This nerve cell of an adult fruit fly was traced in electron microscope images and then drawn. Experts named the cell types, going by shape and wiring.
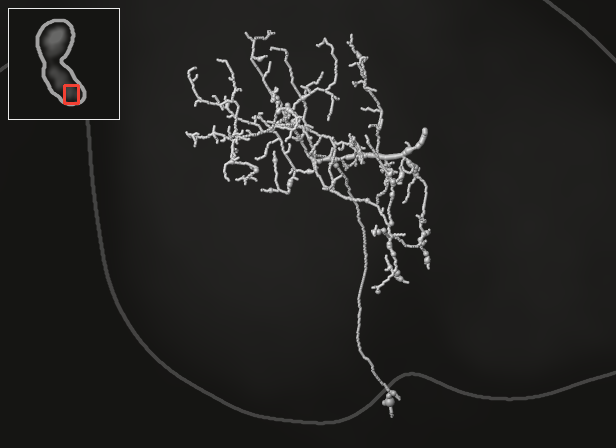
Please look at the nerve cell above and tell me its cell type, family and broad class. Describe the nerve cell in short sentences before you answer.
Dozens of branch ends can be seen. In this view it is taller than it is wide. It is of cell type IN04B074. Its family is hemilineage 04B. This is a nerve-cord intrinsic neuron.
